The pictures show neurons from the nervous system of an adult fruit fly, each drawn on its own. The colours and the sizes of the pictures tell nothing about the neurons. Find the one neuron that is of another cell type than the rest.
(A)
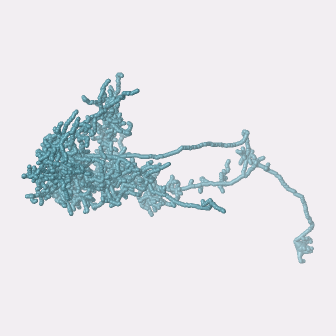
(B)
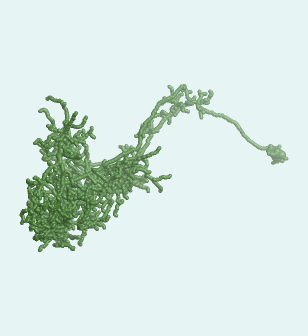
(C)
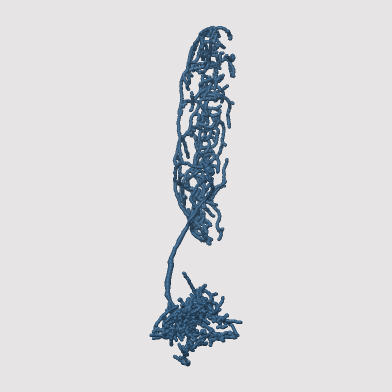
C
